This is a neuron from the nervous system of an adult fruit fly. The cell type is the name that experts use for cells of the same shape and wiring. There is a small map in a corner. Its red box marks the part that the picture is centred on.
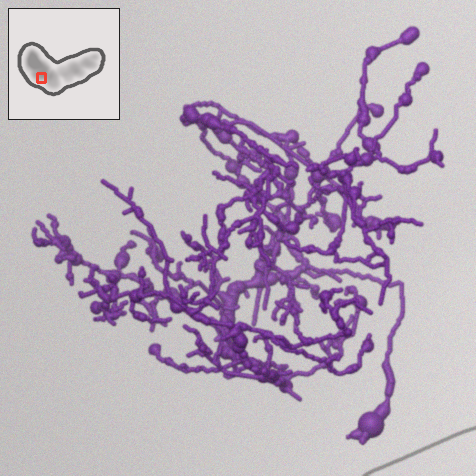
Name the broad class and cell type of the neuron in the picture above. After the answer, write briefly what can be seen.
It is a central-brain intrinsic neuron. Its cell type is CB0926. The cell body is at the lower right of the picture. Dozens of branch ends can be seen.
